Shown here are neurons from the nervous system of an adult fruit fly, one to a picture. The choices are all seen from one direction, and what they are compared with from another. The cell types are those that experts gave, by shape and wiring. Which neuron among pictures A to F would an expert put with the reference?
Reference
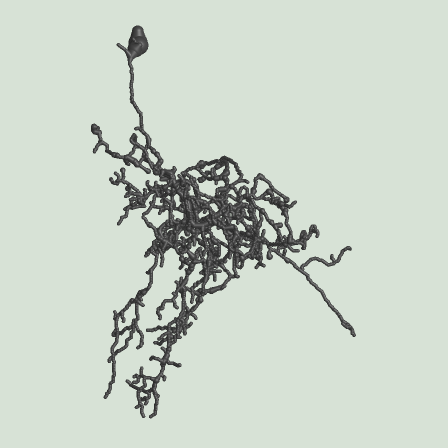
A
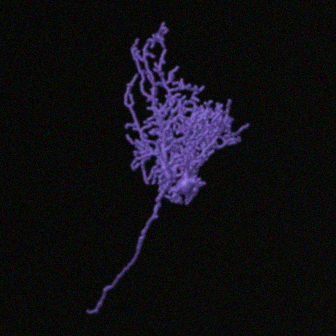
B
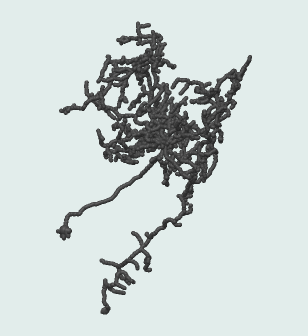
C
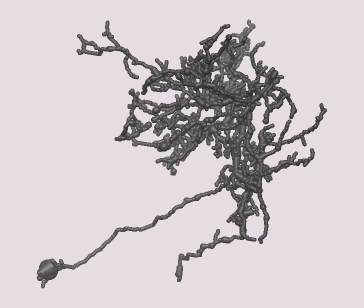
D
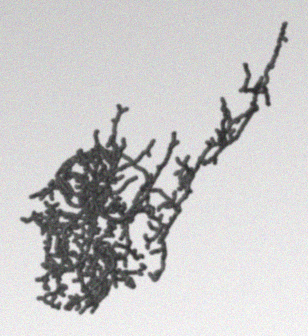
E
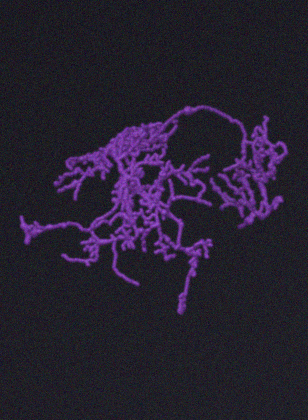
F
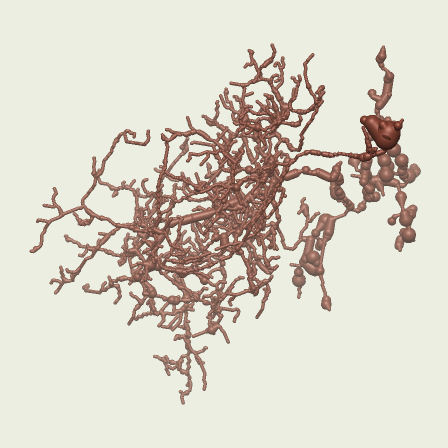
C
